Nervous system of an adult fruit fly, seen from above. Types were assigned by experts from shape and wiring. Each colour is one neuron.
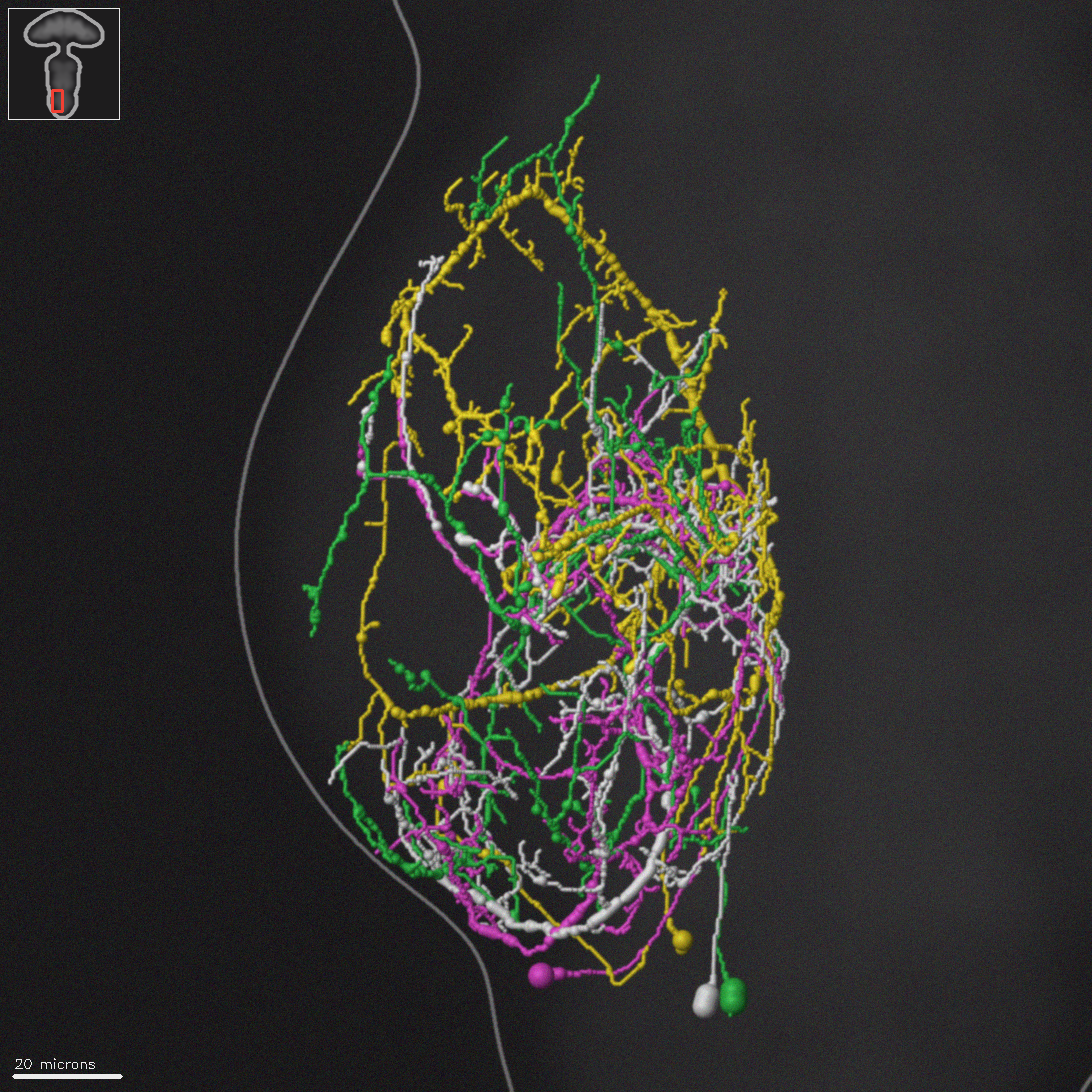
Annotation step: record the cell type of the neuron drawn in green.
IN04B088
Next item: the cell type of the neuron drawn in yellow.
IN04B068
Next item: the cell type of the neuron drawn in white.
IN04B100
